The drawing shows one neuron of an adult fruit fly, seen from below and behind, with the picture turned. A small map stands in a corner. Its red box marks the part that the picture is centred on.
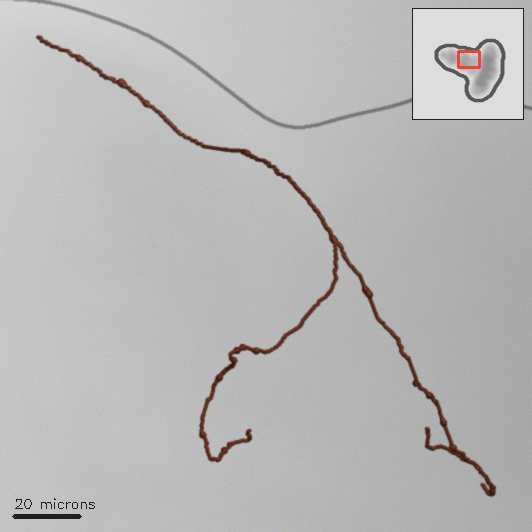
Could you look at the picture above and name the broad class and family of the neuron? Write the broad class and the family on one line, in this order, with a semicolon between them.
sensory neuron entering the nerve cord; class mechanosensory tactile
